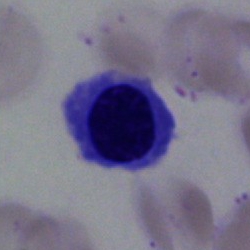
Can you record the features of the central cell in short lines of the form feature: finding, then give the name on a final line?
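Chromatin: dense, very dark purple
Nucleoli: none visible
Cytoplasm: rim wider left of nucleus than right
Granules: none seen
Name: erythroblast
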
